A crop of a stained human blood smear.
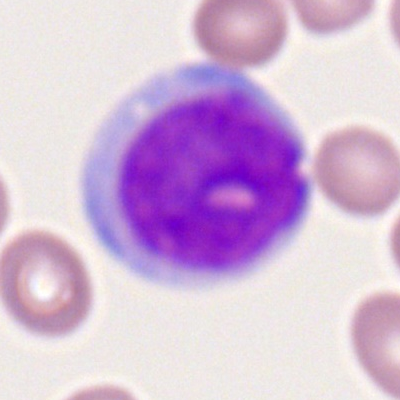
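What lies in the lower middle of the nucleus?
A pale pink oval spot.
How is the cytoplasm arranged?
As a narrow rim, wider on the left than on the right, with no visible granules.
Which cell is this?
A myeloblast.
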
